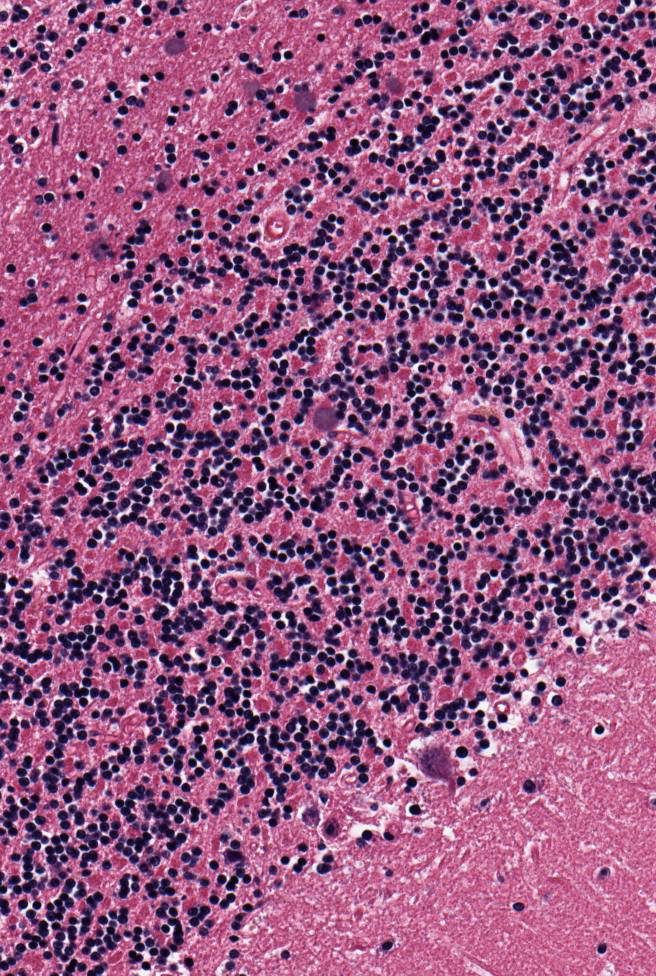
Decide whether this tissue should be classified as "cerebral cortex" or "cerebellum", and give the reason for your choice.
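This is cerebellum. Look at the broad diagonal band, upper right to lower left, crowded with small, round, uniformly dark nuclei and very little cytoplasm. Toward the upper left the tissue is pink and fibrillar, its nuclei scattered and far less crowded.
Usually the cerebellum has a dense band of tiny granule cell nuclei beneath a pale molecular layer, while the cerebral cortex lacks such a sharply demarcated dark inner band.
That dark band beside the less crowded pink tissue is what decides it.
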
